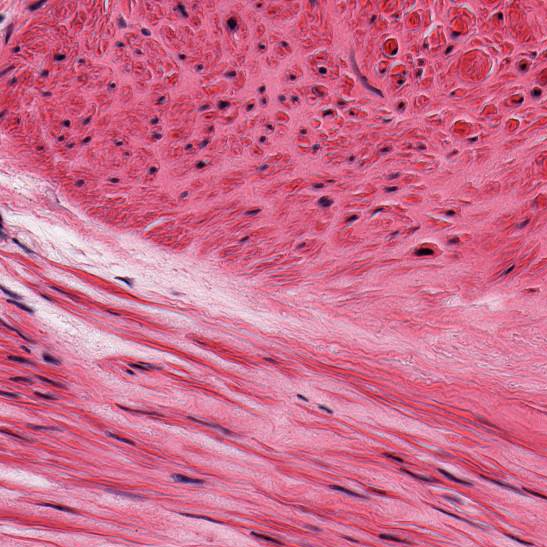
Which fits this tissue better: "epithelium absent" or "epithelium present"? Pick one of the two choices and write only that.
Epithelium absent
